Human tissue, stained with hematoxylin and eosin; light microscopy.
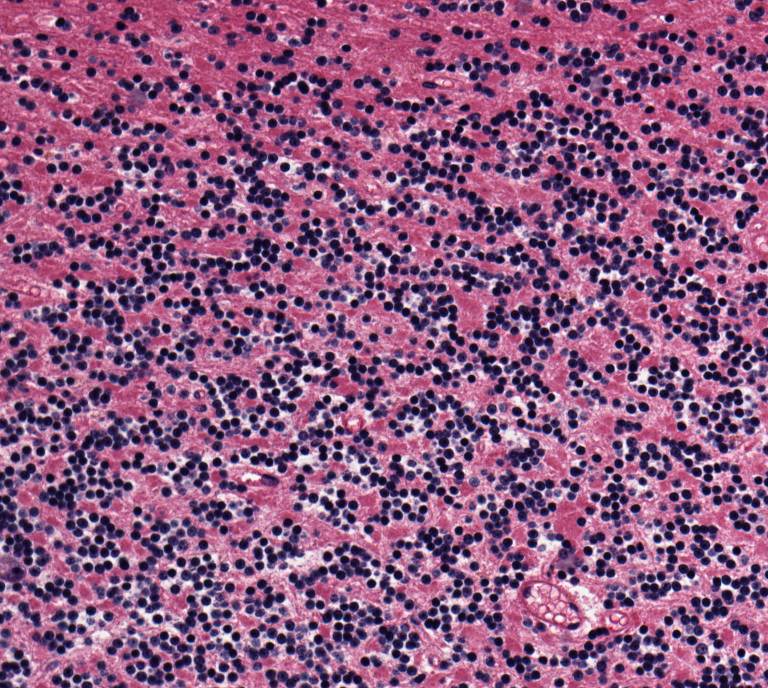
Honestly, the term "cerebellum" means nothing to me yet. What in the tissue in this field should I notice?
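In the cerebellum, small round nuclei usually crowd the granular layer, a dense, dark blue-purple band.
That matches what I see: round, densely dark nuclei of much the same size, with very little cytoplasm, crowd the field throughout in a pink matrix, forming no glands, cords or other units.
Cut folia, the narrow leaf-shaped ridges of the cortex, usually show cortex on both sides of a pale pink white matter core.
No such pale core appears here, since the nuclei fill the whole field. Irregular pink cell-free patches lie between the clusters, and a small vessel cut across sits at the lower right.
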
